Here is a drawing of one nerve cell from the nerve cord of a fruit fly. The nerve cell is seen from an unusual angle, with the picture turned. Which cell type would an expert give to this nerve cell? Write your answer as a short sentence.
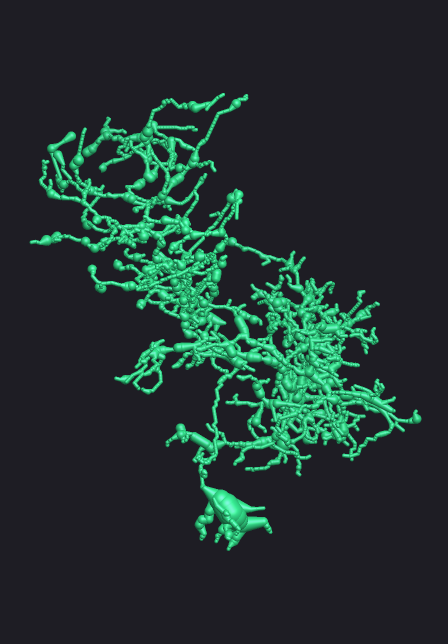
The cell type is INXXX282.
